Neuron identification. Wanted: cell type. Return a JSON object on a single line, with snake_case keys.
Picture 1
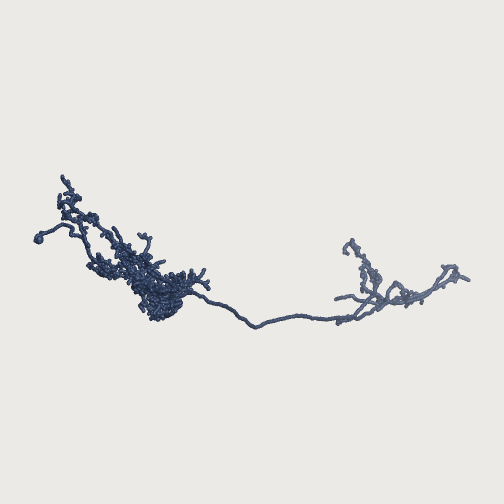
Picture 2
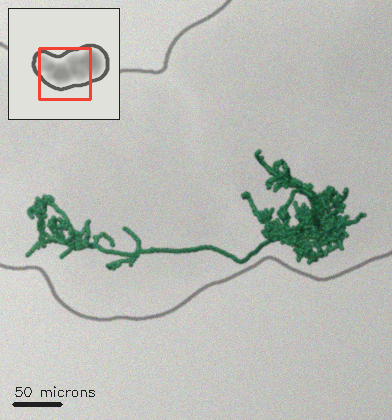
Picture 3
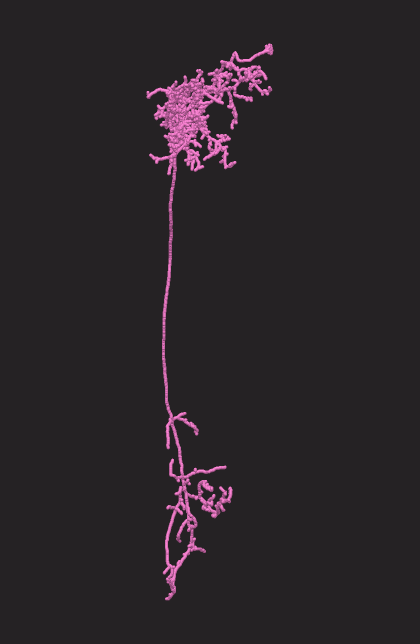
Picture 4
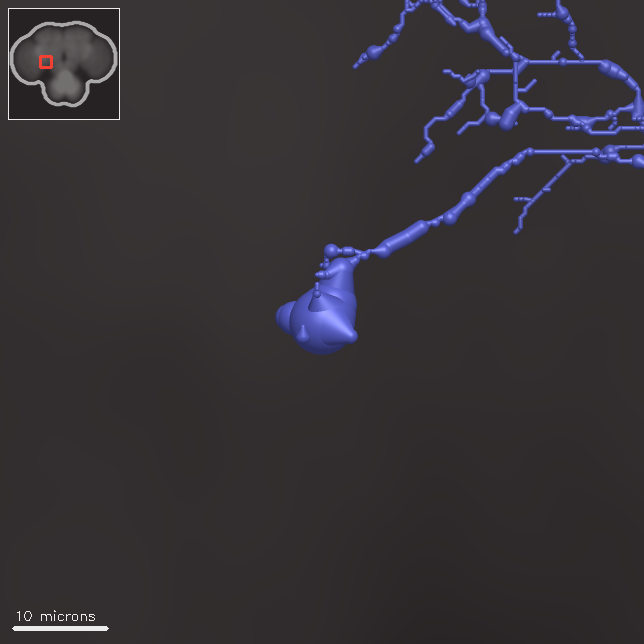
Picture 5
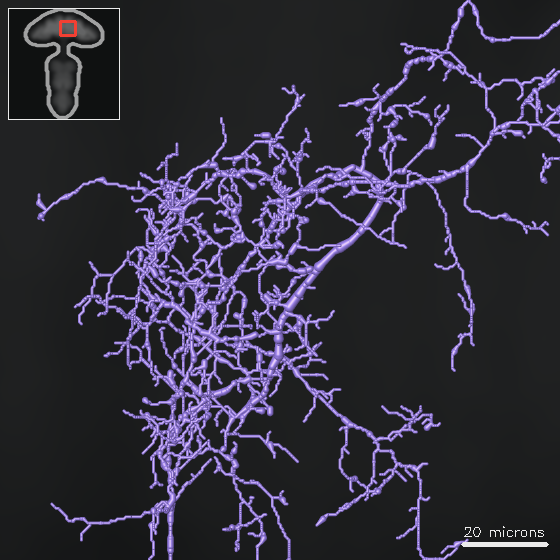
{"cell_type": "DNde006"}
